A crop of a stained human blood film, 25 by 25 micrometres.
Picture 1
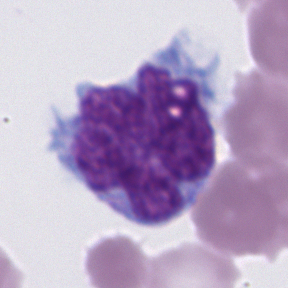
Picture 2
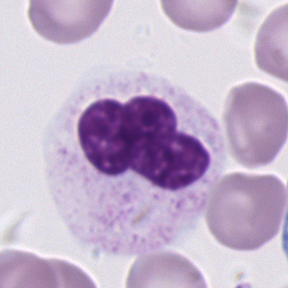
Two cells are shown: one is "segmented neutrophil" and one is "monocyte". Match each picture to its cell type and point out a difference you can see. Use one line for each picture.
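Picture 1 – monocyte. No granules are visible in the cytoplasm.
Picture 2 – segmented neutrophil. Fine pinkish-violet granules are scattered throughout the cytoplasm.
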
